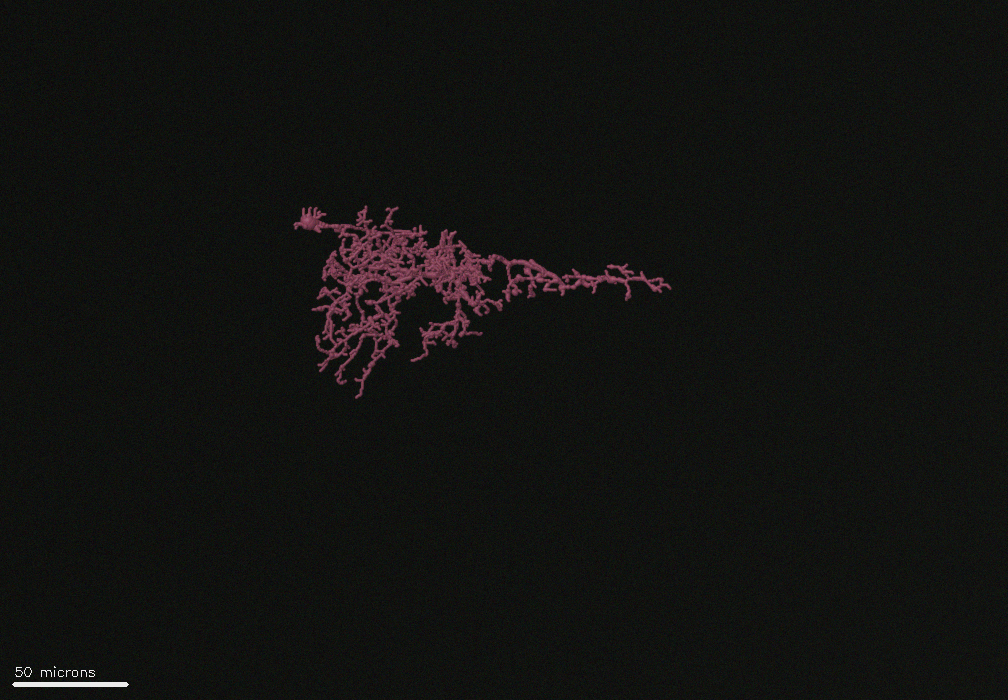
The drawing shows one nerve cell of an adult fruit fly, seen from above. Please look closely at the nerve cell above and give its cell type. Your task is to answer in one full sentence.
What this nerve cell is, by cell type, is GNG062.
